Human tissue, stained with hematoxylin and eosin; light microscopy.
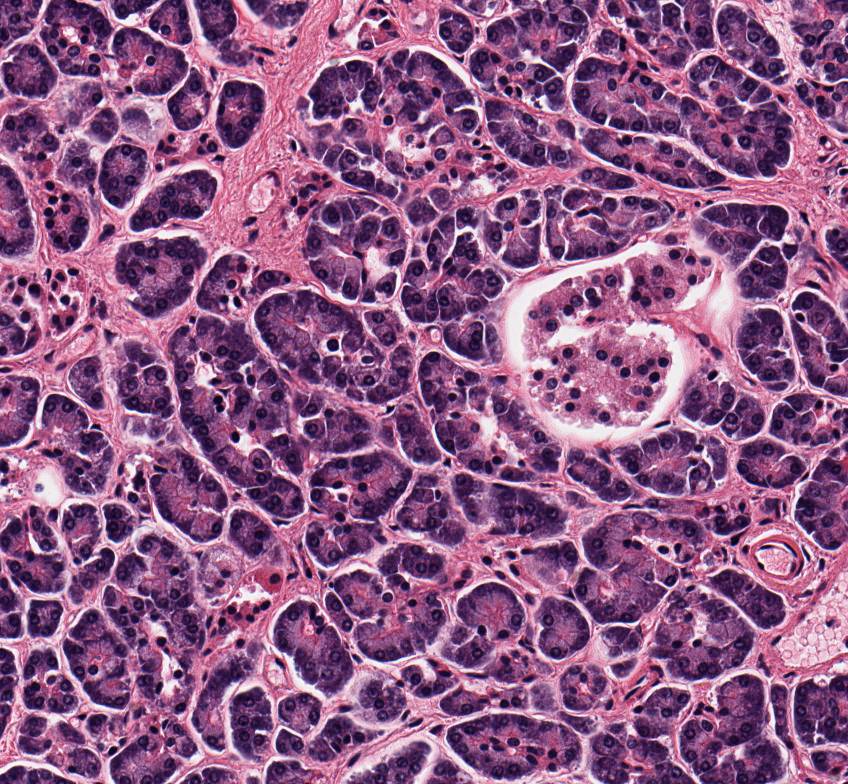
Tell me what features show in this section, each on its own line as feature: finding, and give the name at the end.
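Arrangement: closely packed acini, thin pink fibrous septa
Septa: broadest band at upper left
Acinar cells: pyramidal; basal cytoplasm deep purple, apical paler and pinker
Nuclei: round, basal, many with distinct nucleolus
Pale cluster: single, rounded, lightly staining, right of centre, set apart from acini
Name: pancreas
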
